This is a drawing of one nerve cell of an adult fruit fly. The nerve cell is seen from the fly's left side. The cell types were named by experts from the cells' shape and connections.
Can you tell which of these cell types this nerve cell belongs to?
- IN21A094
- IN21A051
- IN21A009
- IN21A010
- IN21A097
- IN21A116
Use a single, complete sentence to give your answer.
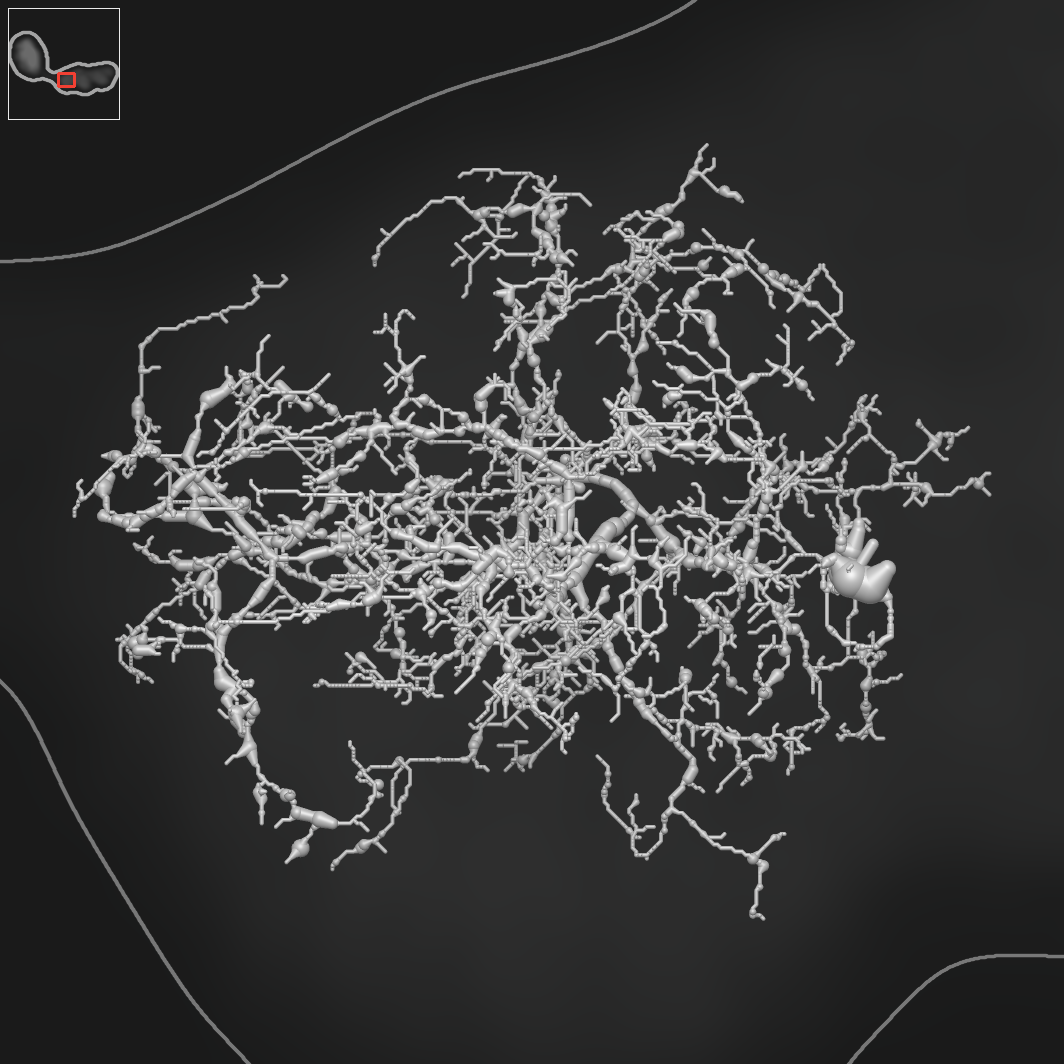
This nerve cell is a member of the IN21A010 cell type.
